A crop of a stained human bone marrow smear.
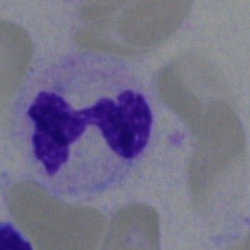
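Segmented neutrophil, central cell. Round outline; dense, dark purple, clumped chromatin; abundant pale lilac-grey cytoplasm.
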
